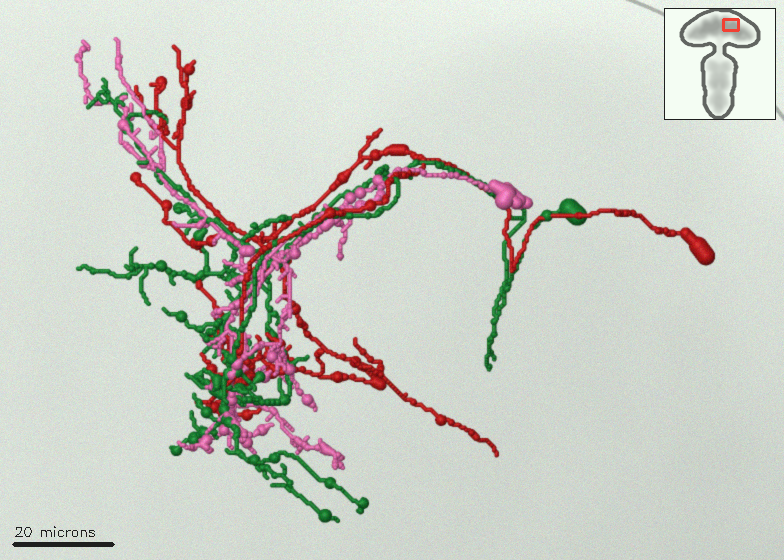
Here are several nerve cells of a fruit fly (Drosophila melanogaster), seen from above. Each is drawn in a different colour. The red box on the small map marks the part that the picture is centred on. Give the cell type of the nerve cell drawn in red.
LHAD3g1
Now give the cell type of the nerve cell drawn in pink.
SIP015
